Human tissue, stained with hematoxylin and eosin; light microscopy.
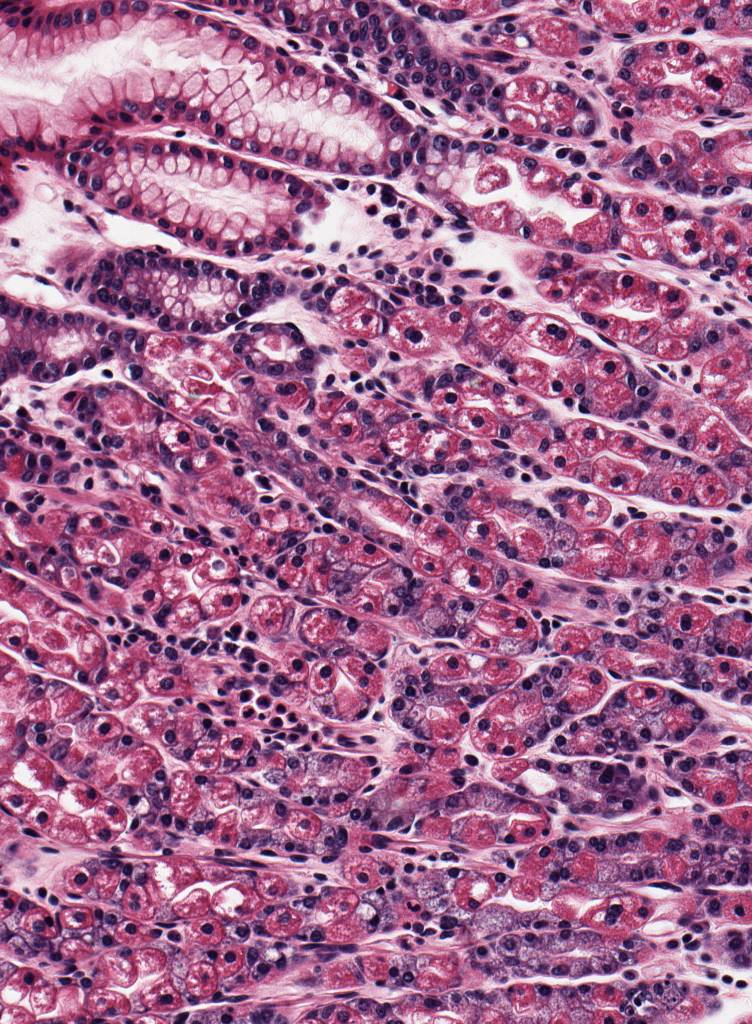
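Stomach, H&E: mucous pits lined by tall columnar cells with pale, mucin-filled apical cytoplasm and small dark basal nuclei occupy the upper left; closely packed glands fill the remainder. Most gland cells are large rounded parietal cells with pink eosinophilic cytoplasm and central round nuclei. Chief cells with purplish granular basophilic cytoplasm are more frequent lower down.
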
